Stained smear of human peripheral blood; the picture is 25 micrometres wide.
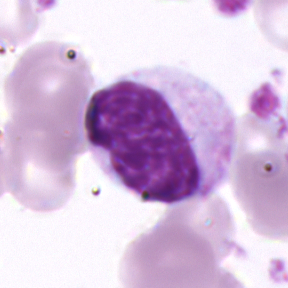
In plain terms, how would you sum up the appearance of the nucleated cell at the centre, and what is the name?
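Start with the outline: smooth and roughly round, with no surface projections. The cell measures about 14 by 12 micrometres. Its nucleus lies toward the lower left and takes up about 60% of the cell's area. Search that nucleus and you'll see no distinct nucleoli. The cytoplasm forms a pale lilac crescent, mostly on the upper right side of the nucleus, and you won't find vacuoles in it. What you have here is a metamyelocyte.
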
